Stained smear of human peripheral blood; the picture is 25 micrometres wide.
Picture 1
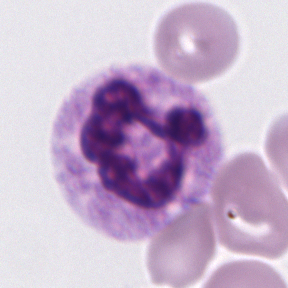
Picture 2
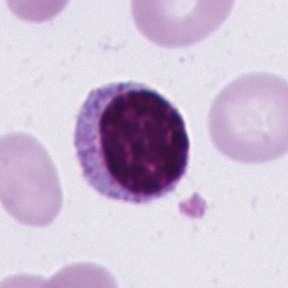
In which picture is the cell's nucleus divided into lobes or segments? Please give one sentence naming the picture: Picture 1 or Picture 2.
A lobed nucleus is found in the cell of picture 1.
